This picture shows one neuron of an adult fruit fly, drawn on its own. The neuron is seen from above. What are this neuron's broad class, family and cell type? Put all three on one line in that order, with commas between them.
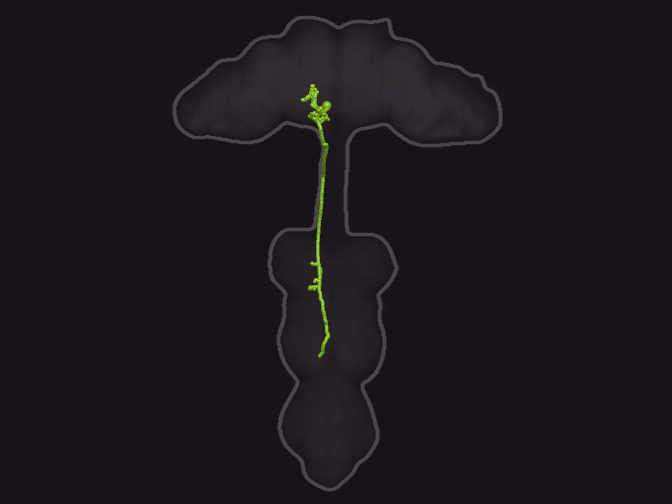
descending neuron, hemilineage LB12, DNg05_b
